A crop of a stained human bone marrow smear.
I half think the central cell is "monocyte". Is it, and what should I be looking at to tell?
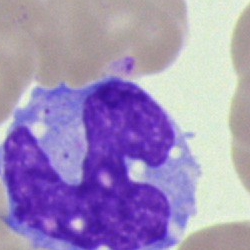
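Cytoplasm colour: pale greyish-blue, which goes with monocyte rather than metamyelocyte.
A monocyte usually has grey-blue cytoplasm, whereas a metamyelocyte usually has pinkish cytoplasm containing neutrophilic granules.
Nucleoli: none distinct in the nucleus, which also goes with monocyte.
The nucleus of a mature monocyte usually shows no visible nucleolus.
Cytoplasm amount: moderate, most of it in the upper-left bay enclosed by the nuclear fold, taken as seen. Spots: a few small clear round ones lie along the right edge of the nucleus, likewise taken as seen. Outline: irregular, with small ruffled projections along the edge of the cytoplasm. Verdict: the deciding features favour monocyte, so the name fits.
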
